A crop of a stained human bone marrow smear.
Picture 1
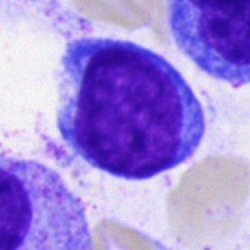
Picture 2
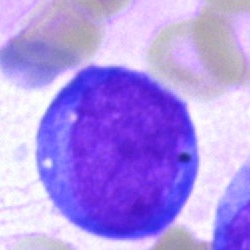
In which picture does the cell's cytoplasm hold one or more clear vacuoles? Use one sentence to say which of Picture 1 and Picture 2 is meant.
Picture 2 is the one where the cell's cytoplasm holds one or more clear vacuoles.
